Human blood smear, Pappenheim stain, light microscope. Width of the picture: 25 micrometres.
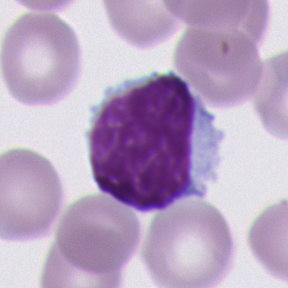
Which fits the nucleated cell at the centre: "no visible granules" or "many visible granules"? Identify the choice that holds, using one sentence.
The cell's cytoplasm contains no granules that can be seen.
